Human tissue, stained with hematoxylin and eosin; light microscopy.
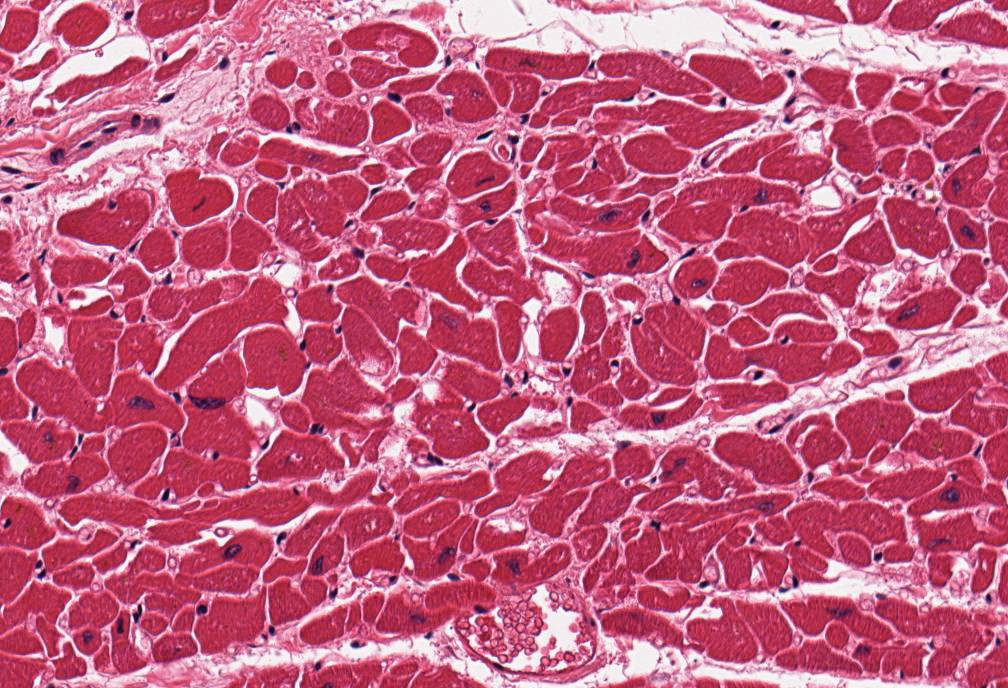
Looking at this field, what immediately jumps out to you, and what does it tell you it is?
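This field is mainly myocardium. Most fibres are cut across or at a slant, giving rounded to irregular polygonal outlines. Where a nucleus shows, it sits in the centre of the fibre, one at most per profile.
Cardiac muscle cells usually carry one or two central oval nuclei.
The cytoplasm stains deeply and evenly pink.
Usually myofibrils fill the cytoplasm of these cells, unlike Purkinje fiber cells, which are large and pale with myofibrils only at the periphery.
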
